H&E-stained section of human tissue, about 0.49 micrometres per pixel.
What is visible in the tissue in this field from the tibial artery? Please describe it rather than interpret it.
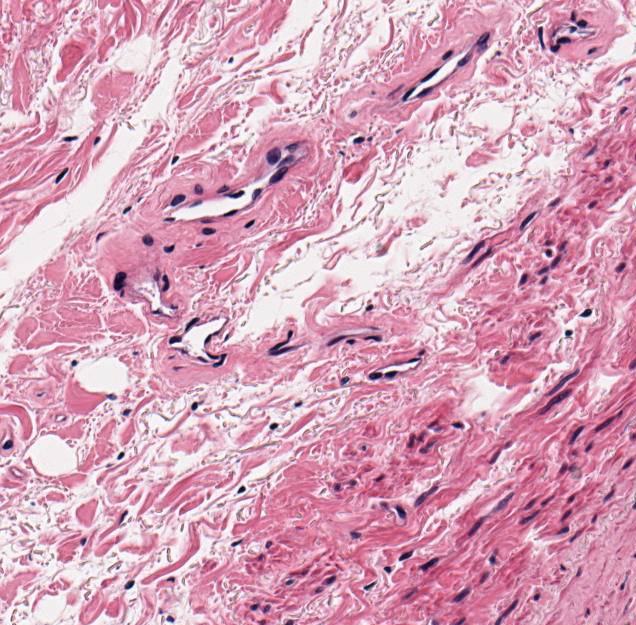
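Several small thin-walled vessels with narrow, slit-like lumina cross the upper and central part of the field. In the upper centre the collagen is loosely arranged, leaving pale clear gaps between the fibres. The lower right part is denser and more cellular, its wavy bundles containing many elongated nuclei. The scattered stromal nuclei are small, dark and elongated.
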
